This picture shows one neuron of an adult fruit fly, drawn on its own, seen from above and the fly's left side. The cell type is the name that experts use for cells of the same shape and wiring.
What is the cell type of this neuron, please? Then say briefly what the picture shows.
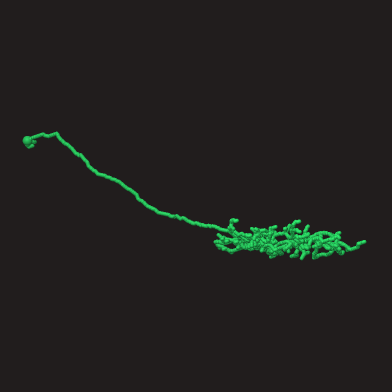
The cell type is Cm11a. Its broad class is optic-lobe intrinsic neuron. As drawn here it is more than twice as wide as it is tall.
